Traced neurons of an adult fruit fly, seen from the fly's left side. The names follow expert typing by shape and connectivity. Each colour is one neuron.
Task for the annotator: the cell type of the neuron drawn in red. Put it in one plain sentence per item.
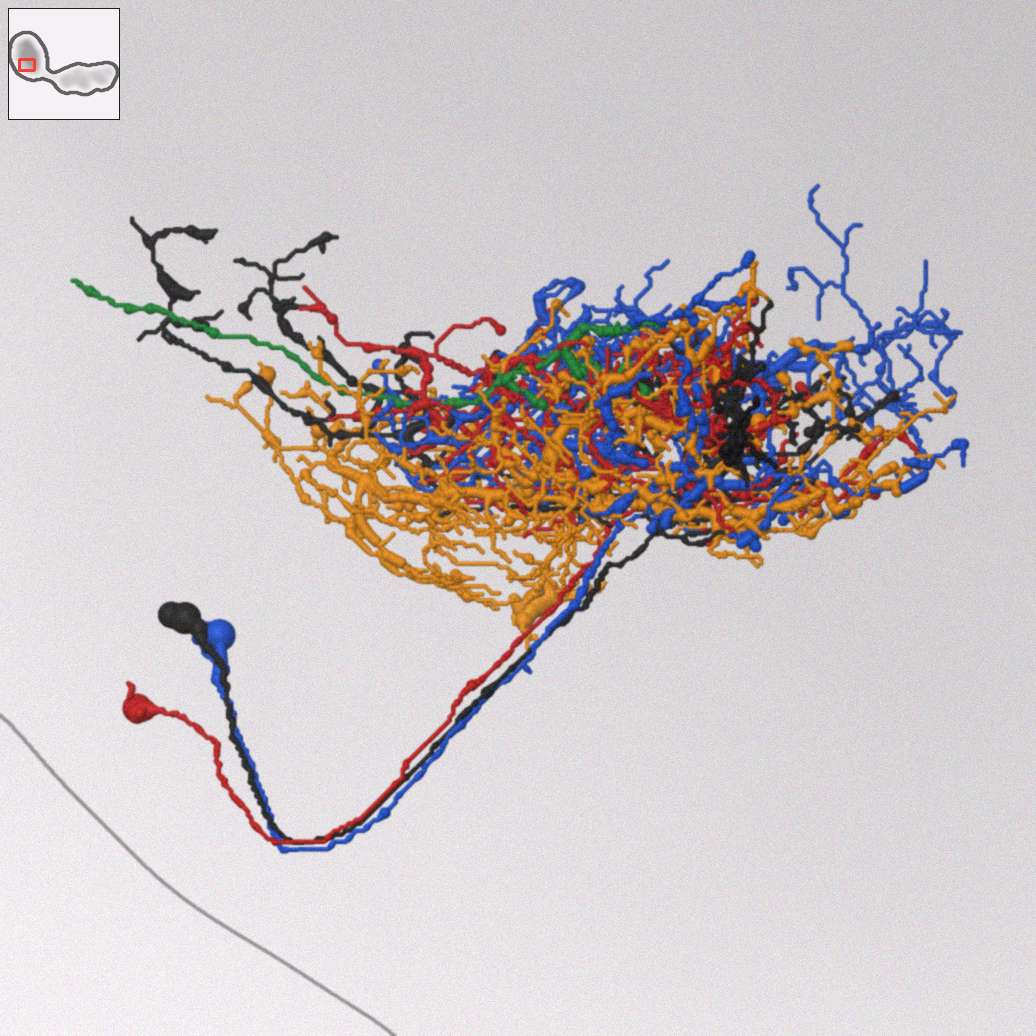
The cell type is AMMC030.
